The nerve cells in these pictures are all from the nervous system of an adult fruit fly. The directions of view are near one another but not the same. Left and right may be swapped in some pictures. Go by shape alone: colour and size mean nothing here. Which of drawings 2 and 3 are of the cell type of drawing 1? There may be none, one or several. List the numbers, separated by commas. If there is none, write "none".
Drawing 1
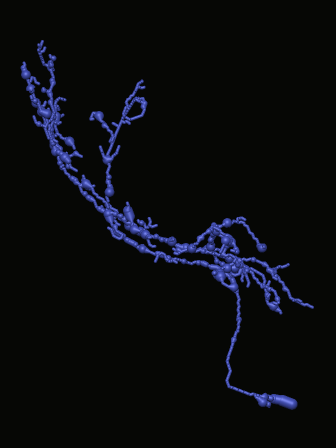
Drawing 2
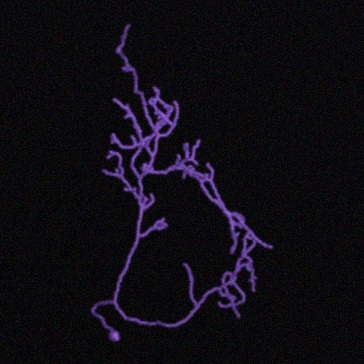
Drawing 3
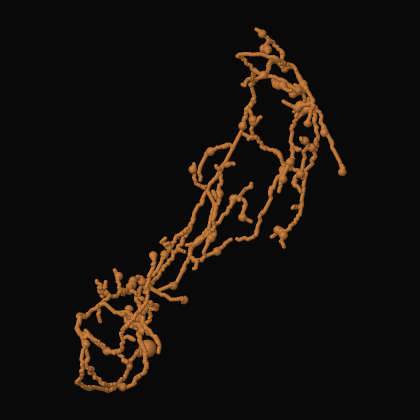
none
